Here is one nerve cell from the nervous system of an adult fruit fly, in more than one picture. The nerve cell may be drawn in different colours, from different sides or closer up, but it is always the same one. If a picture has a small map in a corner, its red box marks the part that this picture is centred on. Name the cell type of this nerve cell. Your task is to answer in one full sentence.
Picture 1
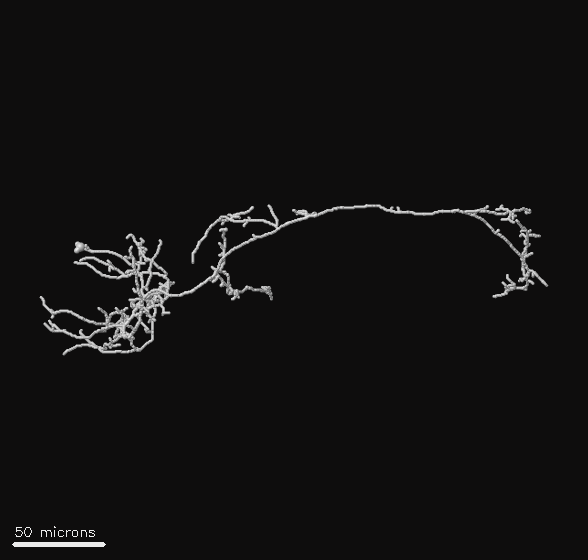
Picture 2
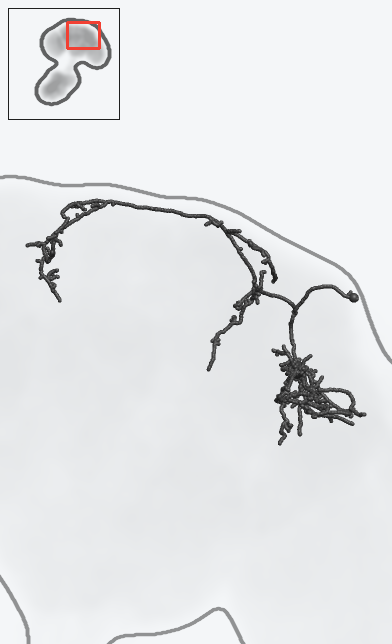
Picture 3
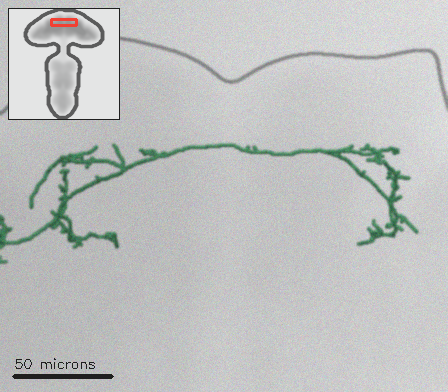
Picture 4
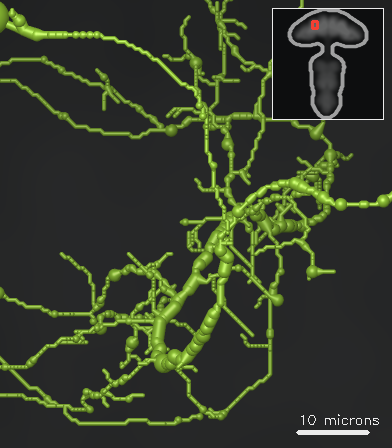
It is AVLP753m that this nerve cell is, by cell type.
